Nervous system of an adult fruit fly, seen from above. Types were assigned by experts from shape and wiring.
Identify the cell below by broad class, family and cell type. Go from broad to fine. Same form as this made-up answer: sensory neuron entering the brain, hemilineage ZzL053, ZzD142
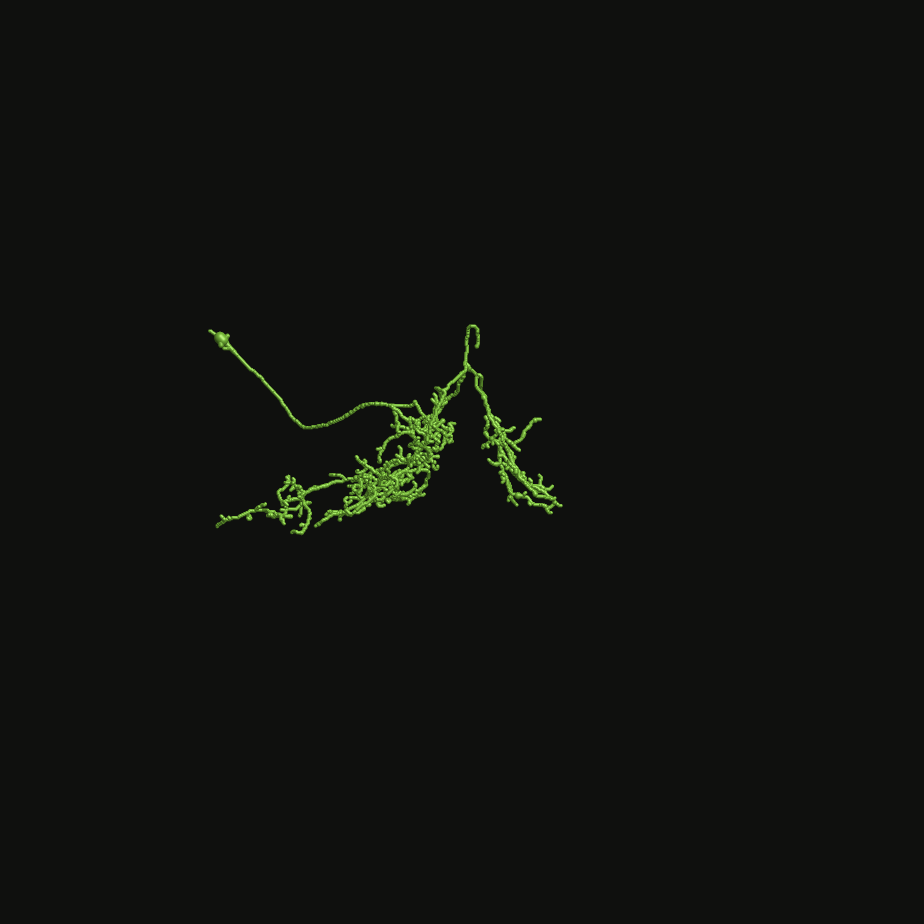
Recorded: central-brain intrinsic neuron, hemilineage VLPa1_medial, SMP161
